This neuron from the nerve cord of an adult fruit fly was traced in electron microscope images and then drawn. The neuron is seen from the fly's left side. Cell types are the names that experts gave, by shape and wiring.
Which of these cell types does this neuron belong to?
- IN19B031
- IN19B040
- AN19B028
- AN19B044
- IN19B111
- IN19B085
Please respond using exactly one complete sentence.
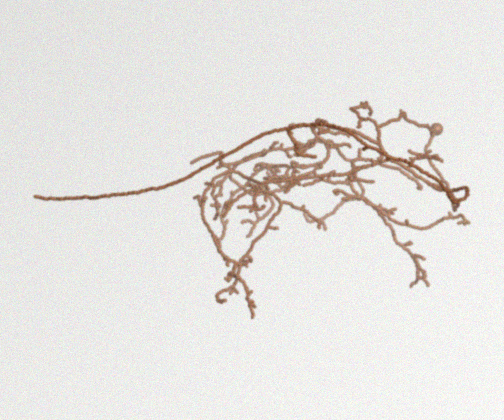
This neuron is classified under the cell type AN19B044.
